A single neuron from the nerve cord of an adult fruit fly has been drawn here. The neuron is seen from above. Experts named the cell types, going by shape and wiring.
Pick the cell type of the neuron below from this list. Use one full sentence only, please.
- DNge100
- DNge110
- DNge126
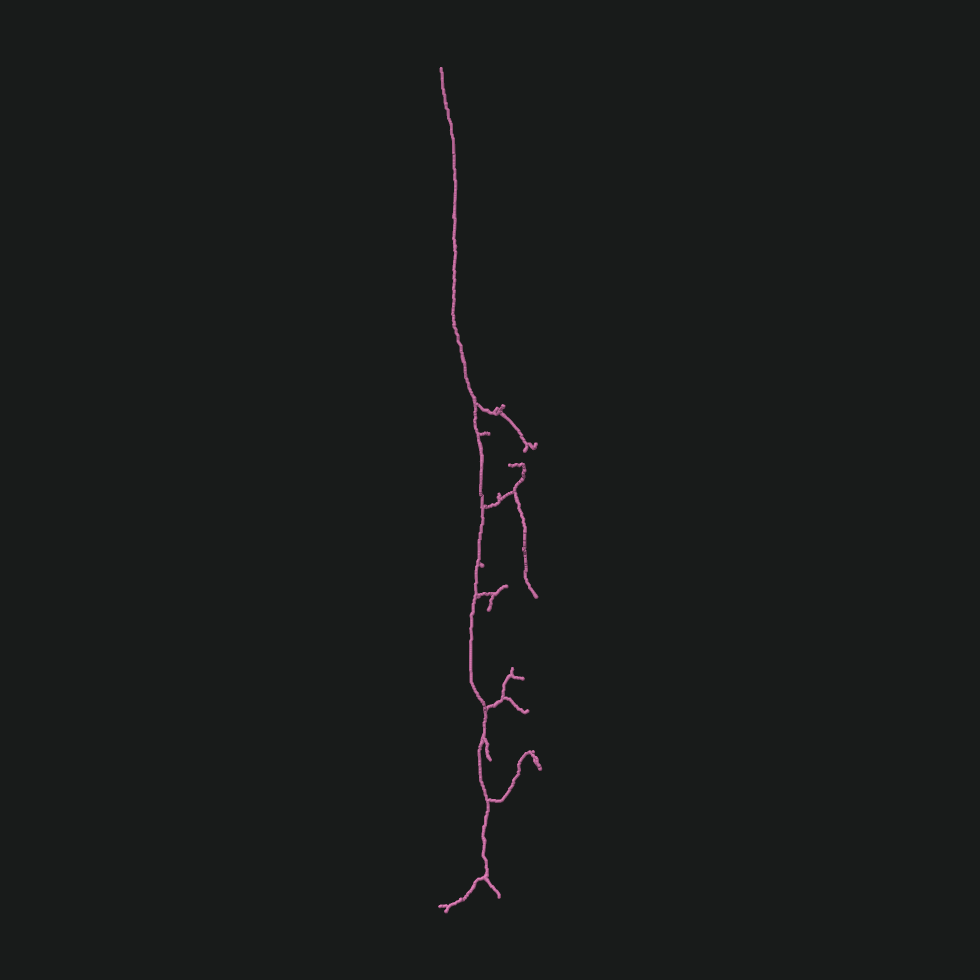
Cell type DNge110 is what this neuron is.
